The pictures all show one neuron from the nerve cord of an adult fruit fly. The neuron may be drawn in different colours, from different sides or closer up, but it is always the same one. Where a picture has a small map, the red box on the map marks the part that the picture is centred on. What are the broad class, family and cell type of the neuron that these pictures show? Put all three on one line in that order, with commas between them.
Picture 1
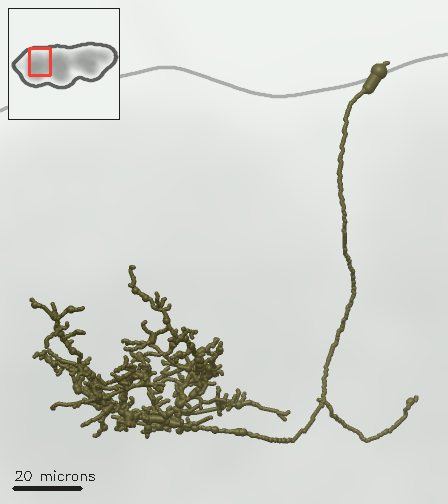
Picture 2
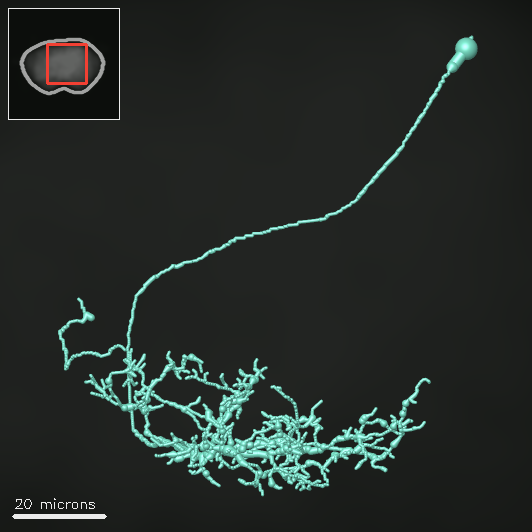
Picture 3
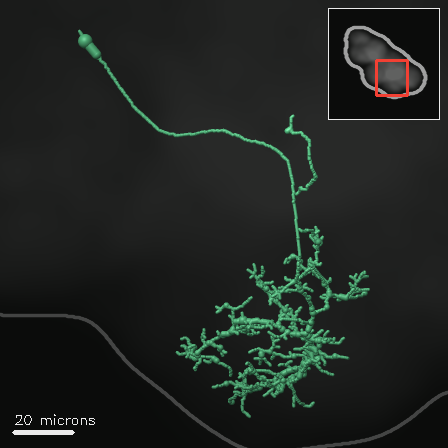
nerve-cord intrinsic neuron, hemilineage 23B, IN23B043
